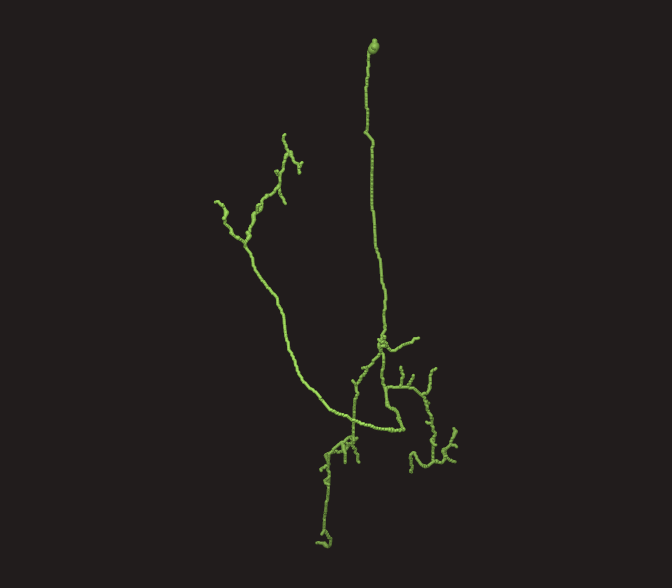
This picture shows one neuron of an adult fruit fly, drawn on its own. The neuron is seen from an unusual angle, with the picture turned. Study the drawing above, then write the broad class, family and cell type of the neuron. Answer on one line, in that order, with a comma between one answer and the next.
nerve-cord intrinsic neuron, hemilineage 02A, IN02A051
